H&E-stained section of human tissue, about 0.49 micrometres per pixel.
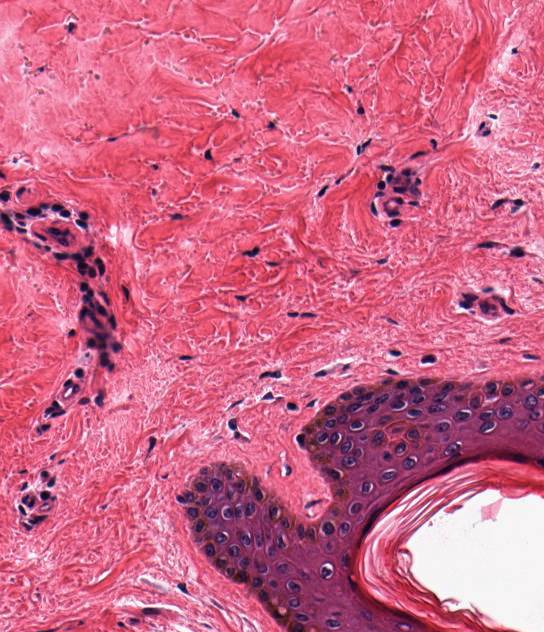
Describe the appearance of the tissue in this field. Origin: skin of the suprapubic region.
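Stroma: dense pink collagen filling most of the field, in thick wavy bundles running in many directions. Cells sparse, small dark elongated nuclei scattered between bundles. Epithelium confined to lower right corner: stratified squamous, many cell layers thick, rounded nuclei.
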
